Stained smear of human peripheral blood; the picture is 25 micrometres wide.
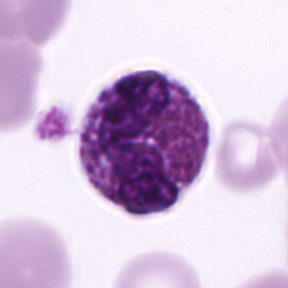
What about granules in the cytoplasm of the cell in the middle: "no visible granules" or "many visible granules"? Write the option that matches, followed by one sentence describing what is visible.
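Many visible granules. The cytoplasm is packed with purple granules.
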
